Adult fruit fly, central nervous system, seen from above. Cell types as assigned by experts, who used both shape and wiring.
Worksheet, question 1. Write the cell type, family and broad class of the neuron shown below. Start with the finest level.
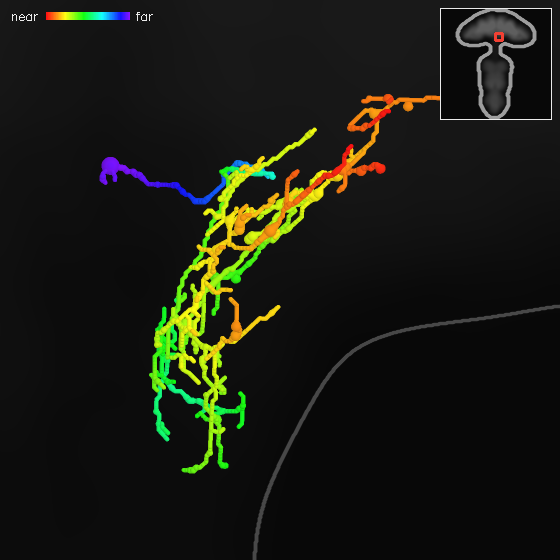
GNG599; hemilineage LB3; central-brain intrinsic neuron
